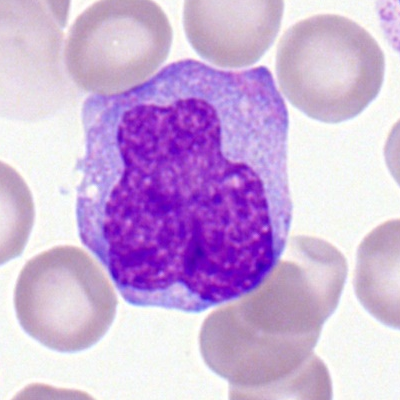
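Monocyte at the centre of the smear, with an irregular outline and somewhat angular corners. The nucleus is deeply indented and folded into lobe-like parts, and there's no distinct nucleolus visible. Fine pinkish granules are scattered through the cytoplasm.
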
